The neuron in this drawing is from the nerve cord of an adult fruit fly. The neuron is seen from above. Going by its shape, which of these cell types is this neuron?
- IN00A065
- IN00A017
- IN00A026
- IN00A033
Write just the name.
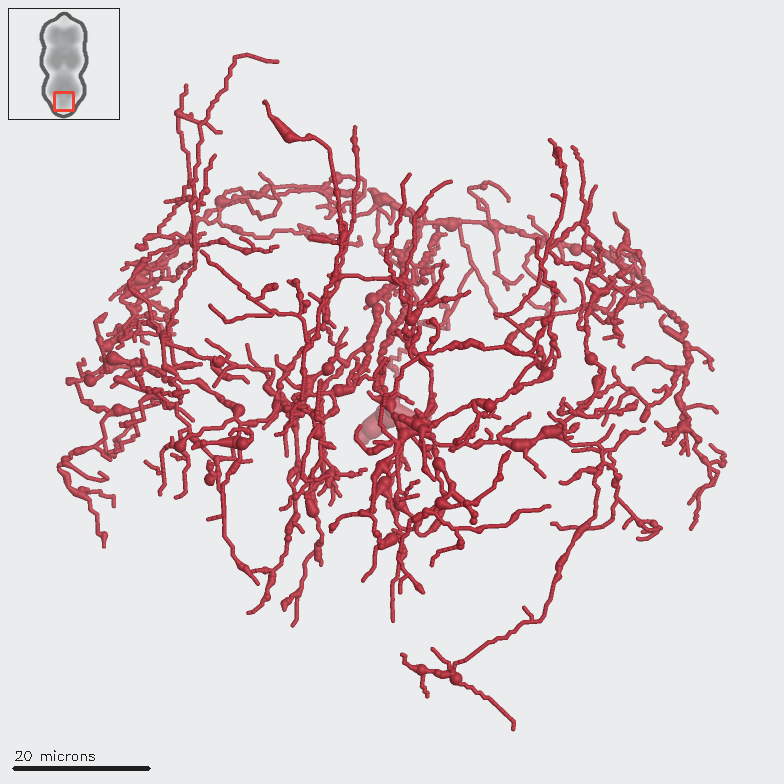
IN00A017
